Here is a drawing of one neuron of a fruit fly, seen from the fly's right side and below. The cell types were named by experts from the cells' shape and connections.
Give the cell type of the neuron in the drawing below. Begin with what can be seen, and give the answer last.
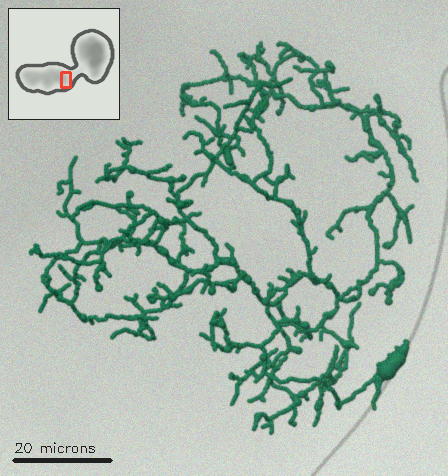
The cell body can be seen at the lower right of the picture. By the scale bar it is about 80 microns tall in this view. More than a hundred branch ends can be seen. Its broad class is nerve-cord intrinsic neuron. The cell type is IN13A058.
